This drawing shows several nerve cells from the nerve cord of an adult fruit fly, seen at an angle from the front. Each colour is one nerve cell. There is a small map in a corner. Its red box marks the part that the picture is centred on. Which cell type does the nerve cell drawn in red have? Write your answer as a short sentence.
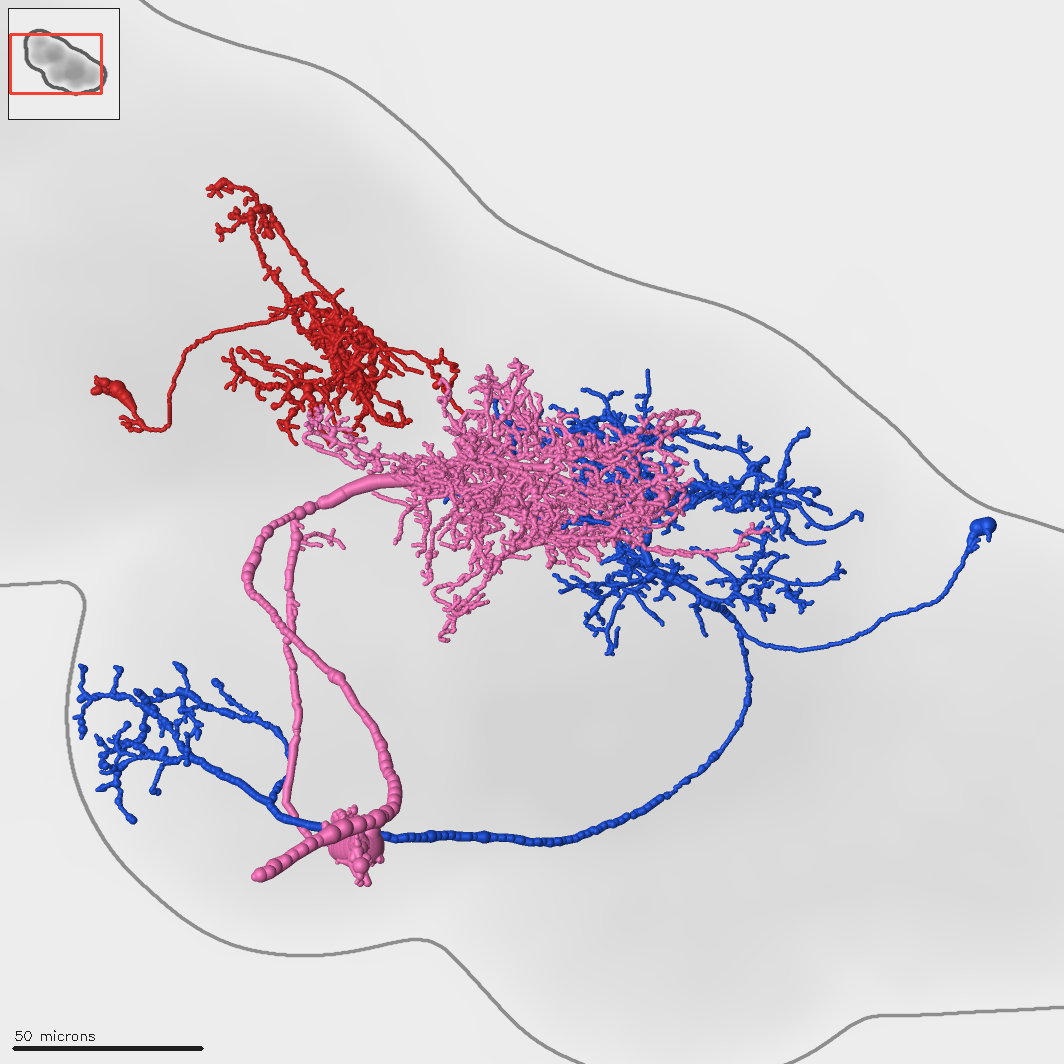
The cell type is IN13A013.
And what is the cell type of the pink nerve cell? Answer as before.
The cell type is DVMn 1a-c.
